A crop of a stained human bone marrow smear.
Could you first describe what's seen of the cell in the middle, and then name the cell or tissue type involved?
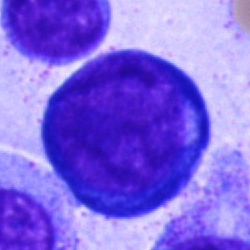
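Outline round and smooth. Cytoplasm deep blue, no granules seen. Paler zone at the right edge of the nucleus. Proerythroblast.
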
